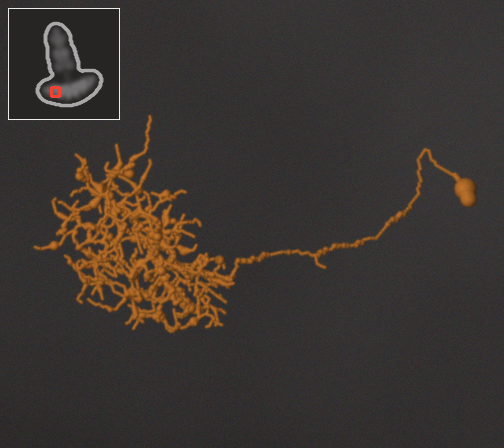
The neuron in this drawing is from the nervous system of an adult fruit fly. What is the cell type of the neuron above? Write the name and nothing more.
Pm1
